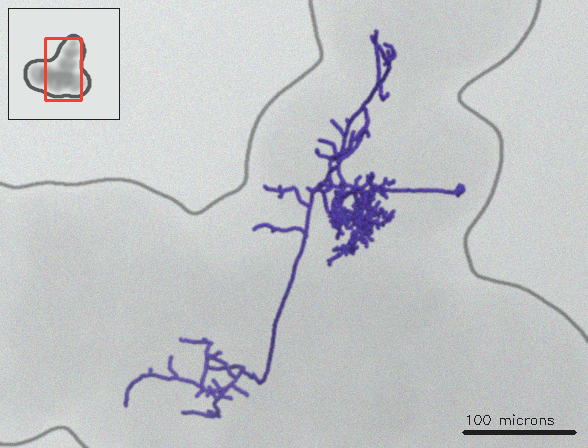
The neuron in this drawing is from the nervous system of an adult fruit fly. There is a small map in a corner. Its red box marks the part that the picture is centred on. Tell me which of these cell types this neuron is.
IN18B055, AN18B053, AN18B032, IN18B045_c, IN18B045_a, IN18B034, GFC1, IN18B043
AN18B032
